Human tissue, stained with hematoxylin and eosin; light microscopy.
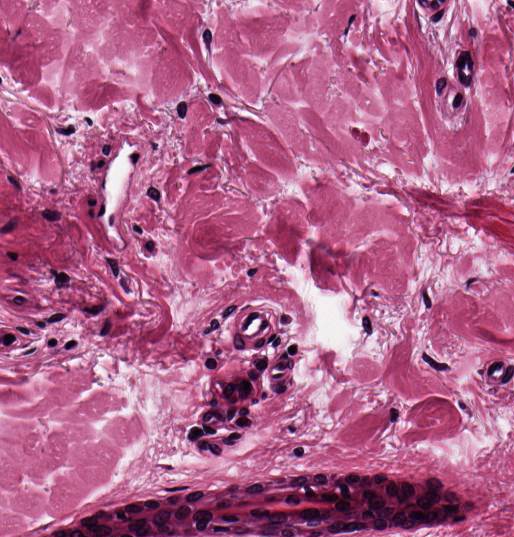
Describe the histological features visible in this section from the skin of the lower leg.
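Hmm, most of this field is pink fibre bundles, set apart by paler, looser tissue. They're cut in several planes, many across or obliquely, rather than all one way. Between them the tissue is pale and wispy, with fine loose fibres. No fat cells are present.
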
